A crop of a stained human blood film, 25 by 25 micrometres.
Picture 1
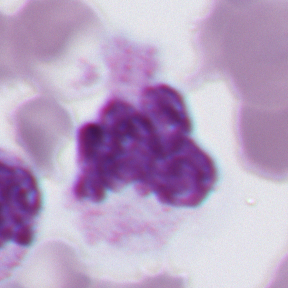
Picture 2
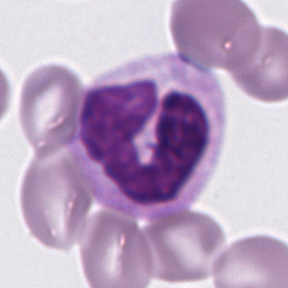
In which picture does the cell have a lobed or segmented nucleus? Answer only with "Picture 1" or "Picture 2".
Picture 1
